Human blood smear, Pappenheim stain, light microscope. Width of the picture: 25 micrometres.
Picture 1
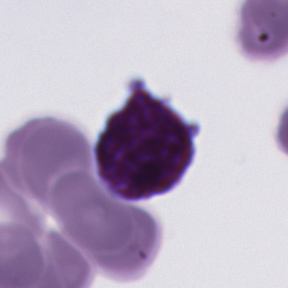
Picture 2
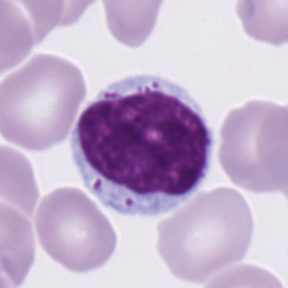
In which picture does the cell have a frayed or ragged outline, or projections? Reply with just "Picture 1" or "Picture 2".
Picture 1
